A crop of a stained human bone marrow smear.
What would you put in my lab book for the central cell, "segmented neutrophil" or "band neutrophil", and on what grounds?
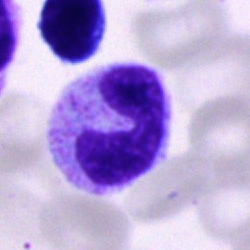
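Band neutrophil.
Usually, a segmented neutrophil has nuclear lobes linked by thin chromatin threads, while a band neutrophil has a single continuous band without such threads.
Nucleus deeply indented, notch opening to the left, lying mostly in the right half of the cell. Chromatin dense, dark purple. Fine pinkish-purple granules scattered through the cytoplasm.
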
